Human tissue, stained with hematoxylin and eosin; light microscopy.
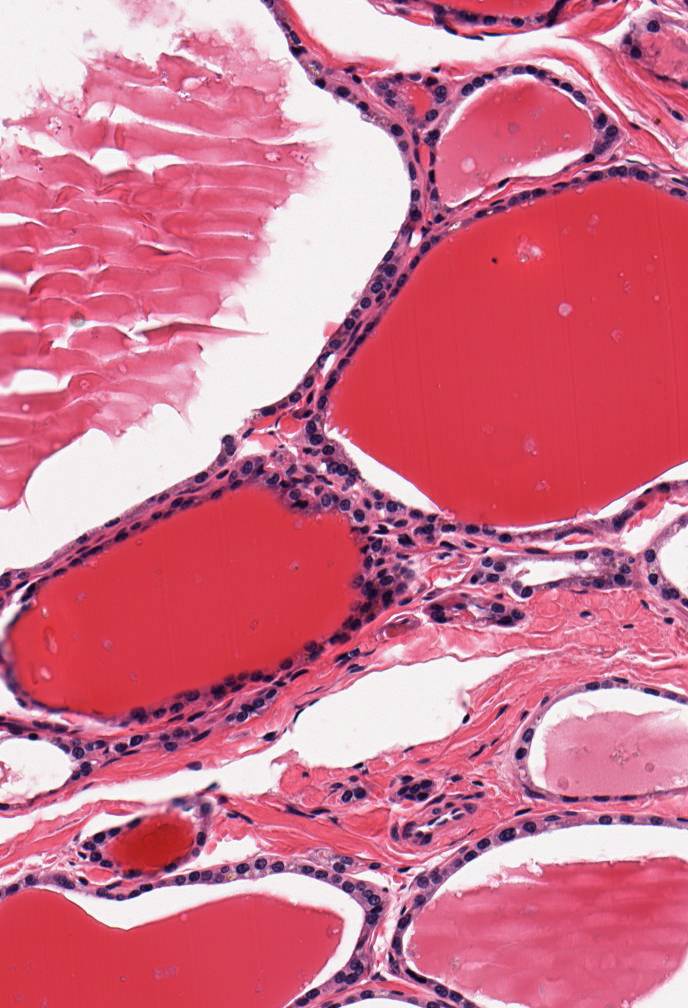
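Thyroid, as you'll notice: closed round and oval follicles of very different sizes, parted by thin tissue strands. A single layer of flattened to low cuboidal cells lines each, with small, round, dark nuclei in one even row. Near the lower left edge sits a tiny follicle holding dark red colloid.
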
